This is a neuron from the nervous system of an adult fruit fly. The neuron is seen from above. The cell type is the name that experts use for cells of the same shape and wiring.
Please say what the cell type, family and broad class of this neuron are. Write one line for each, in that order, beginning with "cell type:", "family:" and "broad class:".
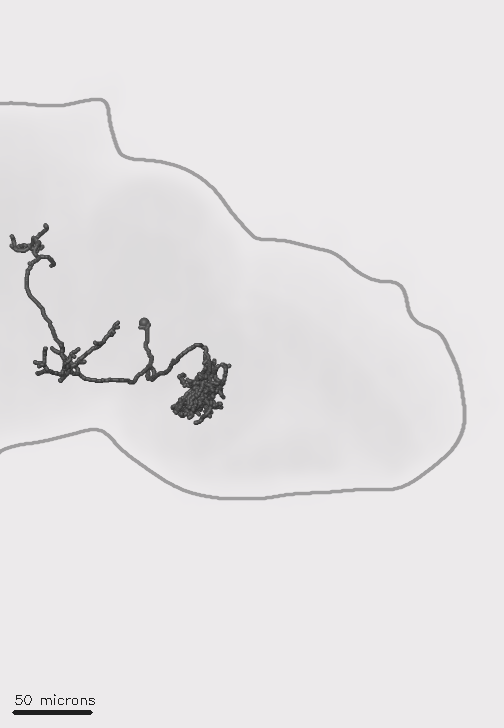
cell type: LoVP89
family: LoVP
broad class: visual projection neuron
